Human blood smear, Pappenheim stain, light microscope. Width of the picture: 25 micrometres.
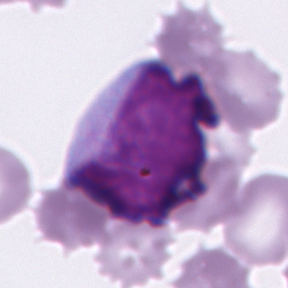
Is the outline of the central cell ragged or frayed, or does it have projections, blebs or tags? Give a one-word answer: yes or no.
Yes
